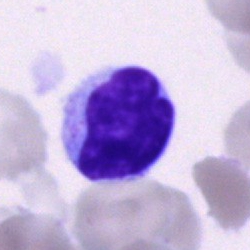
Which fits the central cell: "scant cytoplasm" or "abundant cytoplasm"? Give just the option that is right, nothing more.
Scant cytoplasm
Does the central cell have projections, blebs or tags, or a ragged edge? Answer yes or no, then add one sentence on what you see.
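No. The cell has a smooth, roughly round outline.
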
